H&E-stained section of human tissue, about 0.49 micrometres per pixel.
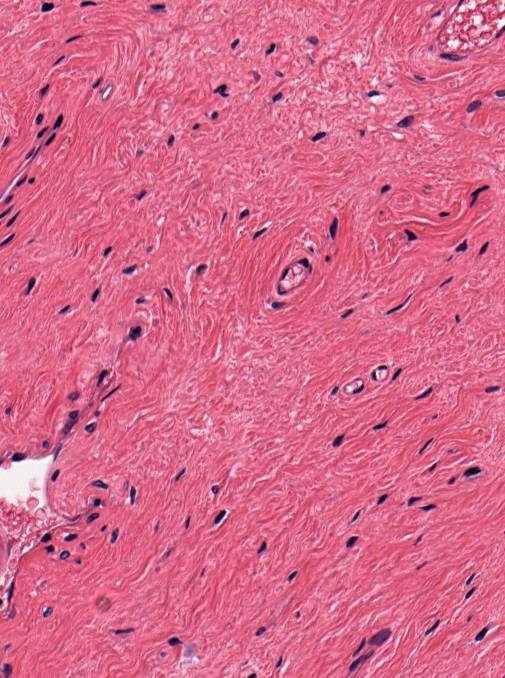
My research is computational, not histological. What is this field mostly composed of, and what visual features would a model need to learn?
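The field consists mainly of dense connective tissue. Dense pink fibrillar tissue fills it throughout, without epithelium or glands. Its pink fibres are wavy and run in interlacing, swirling bundles rather than in one straight direction. Spindle-shaped cells with small, dark, elongated nuclei lie sparsely among the fibres.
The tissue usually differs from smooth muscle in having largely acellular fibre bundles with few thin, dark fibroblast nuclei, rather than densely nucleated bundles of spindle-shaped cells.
Near the centre, fibres run concentrically around a small vessel containing red blood cells.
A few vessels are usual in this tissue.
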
